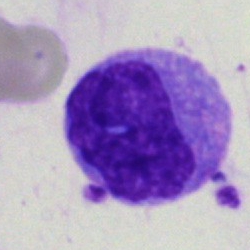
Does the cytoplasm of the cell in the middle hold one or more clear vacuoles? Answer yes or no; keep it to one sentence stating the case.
No, the cytoplasm of this cell lacks vacuoles entirely.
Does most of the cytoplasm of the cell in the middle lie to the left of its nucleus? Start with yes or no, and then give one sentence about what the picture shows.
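No. The nucleus fills the left and lower part of the cell.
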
